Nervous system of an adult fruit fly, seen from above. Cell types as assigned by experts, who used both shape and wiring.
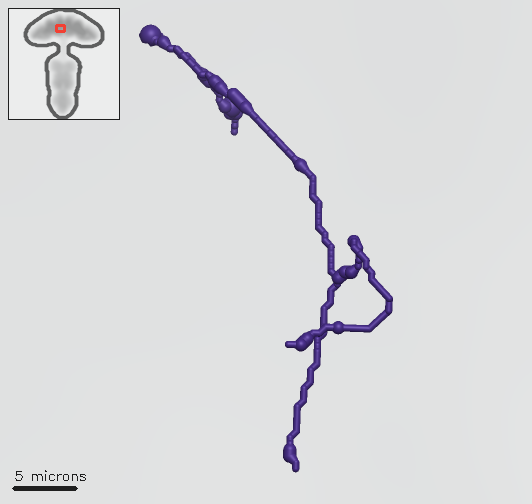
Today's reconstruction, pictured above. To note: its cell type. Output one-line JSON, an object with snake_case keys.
{"cell_type": "BM_InOm"}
